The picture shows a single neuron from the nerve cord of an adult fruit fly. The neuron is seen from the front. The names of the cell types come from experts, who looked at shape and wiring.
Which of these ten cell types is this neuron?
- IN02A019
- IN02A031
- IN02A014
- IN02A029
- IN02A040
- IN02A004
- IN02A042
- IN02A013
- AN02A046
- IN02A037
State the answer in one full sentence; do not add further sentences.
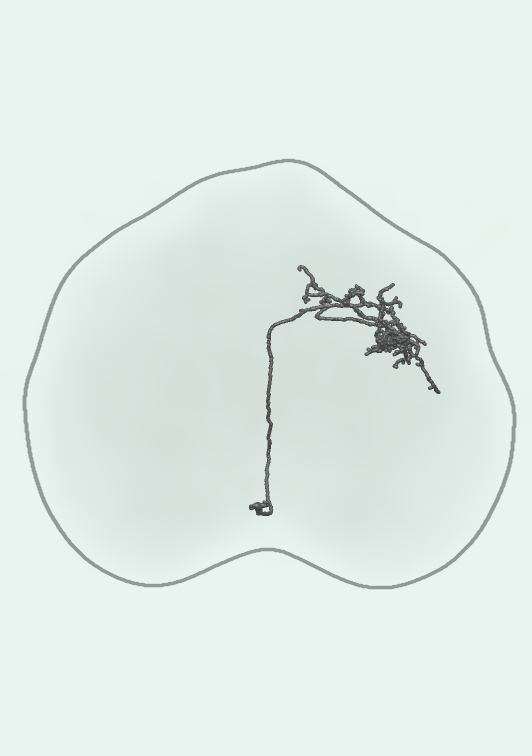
Typed by cell type, the neuron is IN02A037.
